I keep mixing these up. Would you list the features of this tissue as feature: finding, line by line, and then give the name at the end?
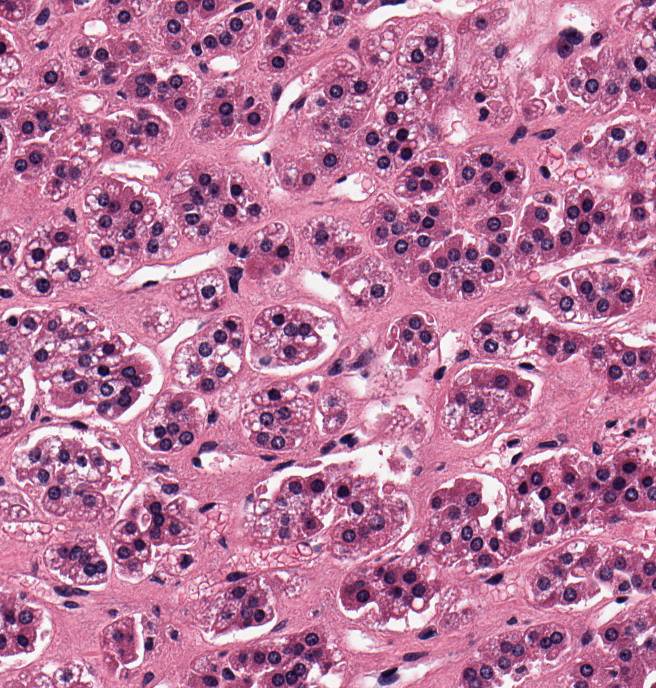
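Arrangement: rounded to oval cell nests across the whole field
Stroma: bands with scattered elongated, dark spindle-shaped nuclei
Nuclei: nest cells round, fairly uniform, many with a small dark nucleolus
Cytoplasm: in many nest cells filled with small clear vacuoles, giving a bubbly look
Name: adrenal gland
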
